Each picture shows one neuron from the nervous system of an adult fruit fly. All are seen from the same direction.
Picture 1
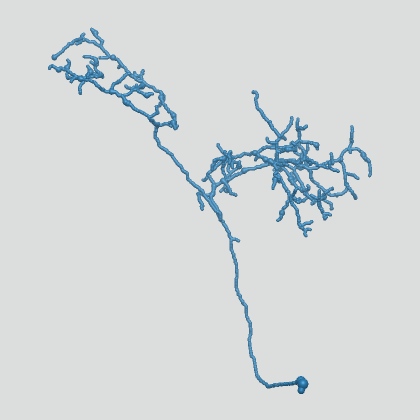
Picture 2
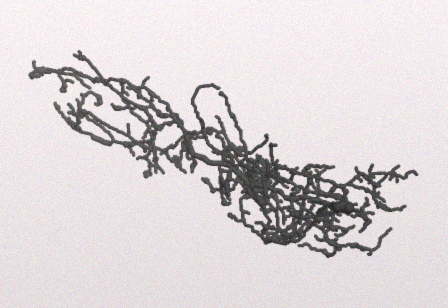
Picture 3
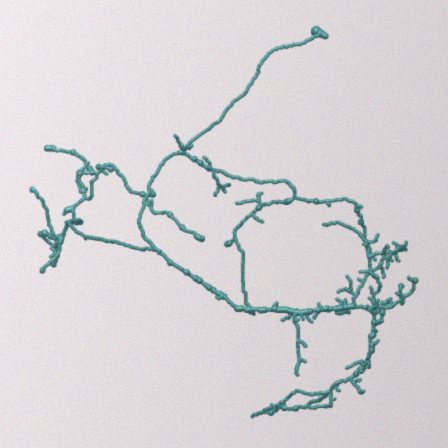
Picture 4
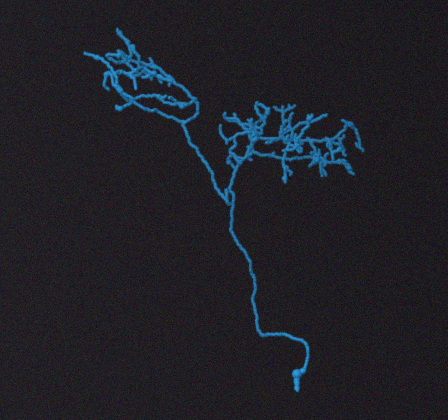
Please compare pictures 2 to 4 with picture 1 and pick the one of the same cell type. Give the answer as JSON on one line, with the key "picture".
{"picture": 4}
